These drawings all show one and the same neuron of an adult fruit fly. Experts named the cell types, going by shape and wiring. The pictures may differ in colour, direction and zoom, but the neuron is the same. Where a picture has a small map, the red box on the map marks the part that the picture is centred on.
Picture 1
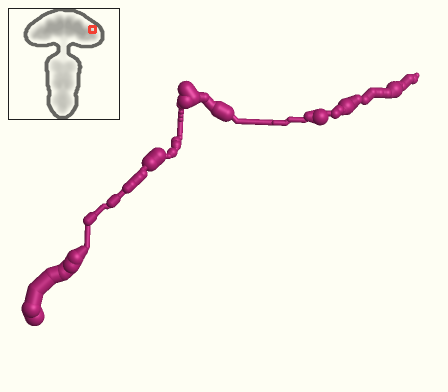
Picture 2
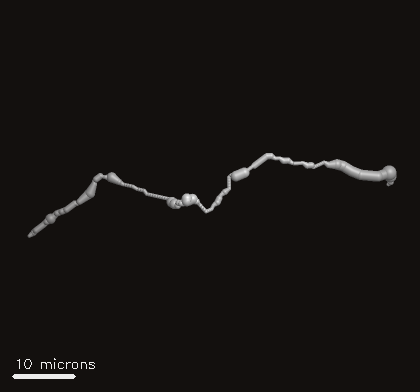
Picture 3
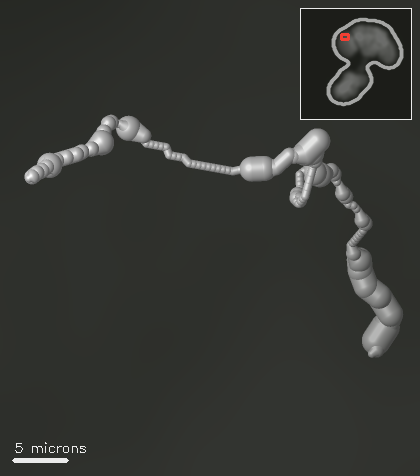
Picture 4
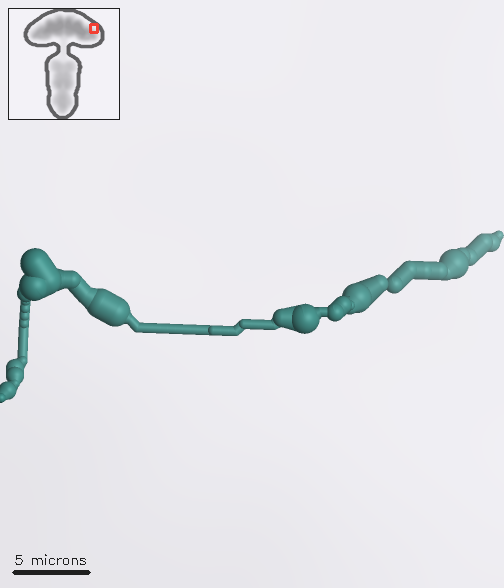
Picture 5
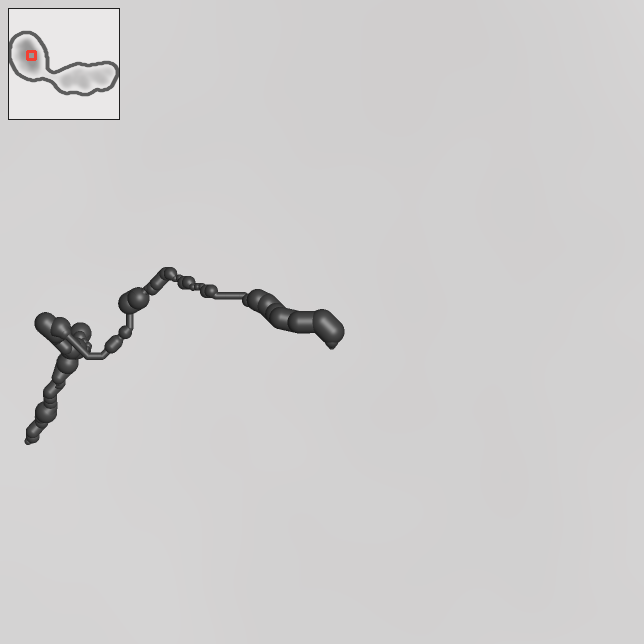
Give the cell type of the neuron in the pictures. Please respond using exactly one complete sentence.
This neuron belongs to the cell type R7y.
